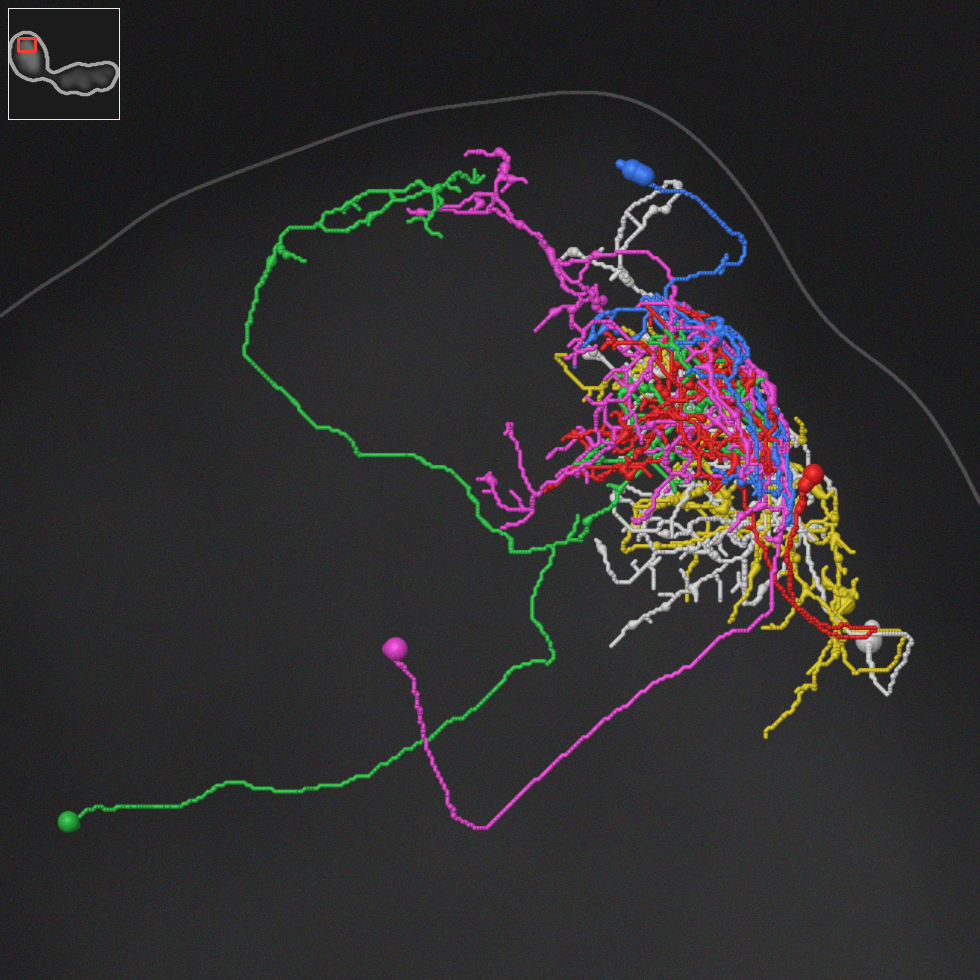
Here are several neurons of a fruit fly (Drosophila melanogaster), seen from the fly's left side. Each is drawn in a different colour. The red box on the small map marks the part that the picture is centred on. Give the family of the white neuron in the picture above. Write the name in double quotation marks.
"hemilineage LHp1"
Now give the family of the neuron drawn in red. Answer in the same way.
"hemilineage LHp1"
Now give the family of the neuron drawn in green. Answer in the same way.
"hemilineage AOTUv2"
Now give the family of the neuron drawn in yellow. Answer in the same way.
"hemilineage LHp1"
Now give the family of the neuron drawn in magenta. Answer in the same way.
"hemilineage LHa3"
